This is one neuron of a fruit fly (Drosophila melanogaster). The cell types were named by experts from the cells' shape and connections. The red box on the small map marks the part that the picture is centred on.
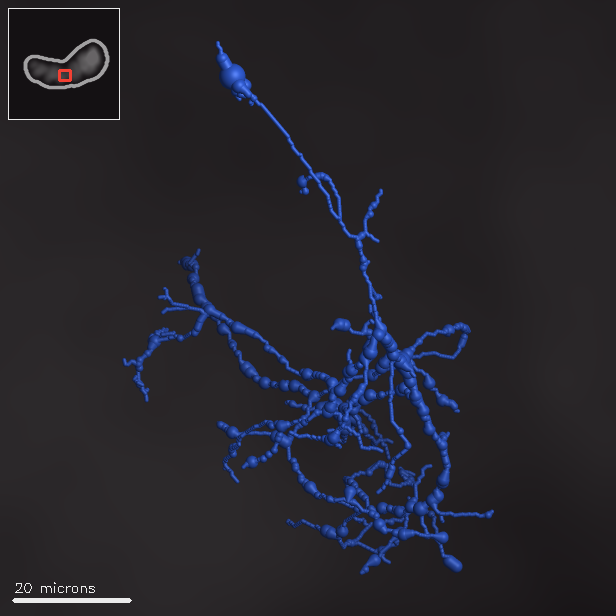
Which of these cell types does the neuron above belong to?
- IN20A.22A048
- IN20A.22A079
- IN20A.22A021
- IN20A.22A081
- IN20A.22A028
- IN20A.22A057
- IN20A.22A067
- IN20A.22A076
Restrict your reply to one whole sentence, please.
The cell type given to this neuron is IN20A.22A076.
